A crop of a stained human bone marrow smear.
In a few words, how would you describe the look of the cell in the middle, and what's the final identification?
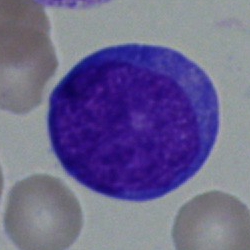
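Round, smooth outline. Chromatin finely stippled and purple. Cytoplasm reduced to a thin rim of deep blue, widest on the right side of the cell. This cell is a blast.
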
